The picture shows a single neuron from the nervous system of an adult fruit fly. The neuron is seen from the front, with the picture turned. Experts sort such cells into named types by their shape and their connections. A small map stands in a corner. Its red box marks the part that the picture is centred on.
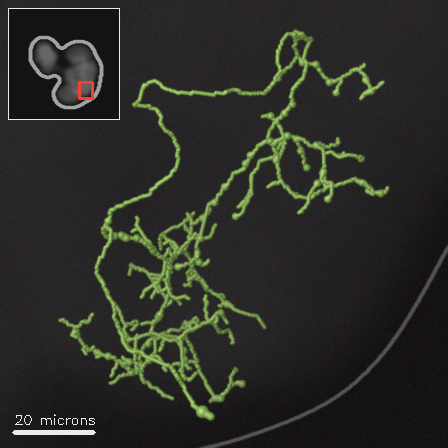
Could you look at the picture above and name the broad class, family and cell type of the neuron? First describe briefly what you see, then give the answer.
Its cell body lies at the bottom of the picture. From top to bottom in the picture it spans about 95 microns. Dozens of branch ends can be seen. It is a central-brain intrinsic neuron. The family is hemilineage SLPal2. The cell type is LHAD1f5.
